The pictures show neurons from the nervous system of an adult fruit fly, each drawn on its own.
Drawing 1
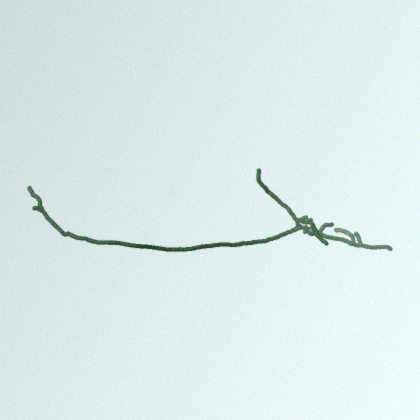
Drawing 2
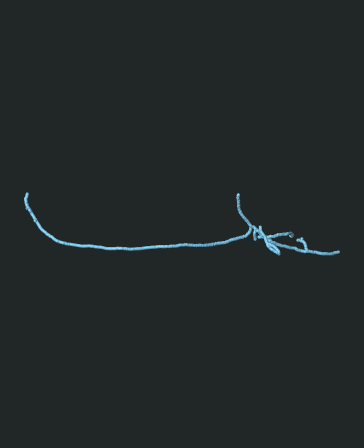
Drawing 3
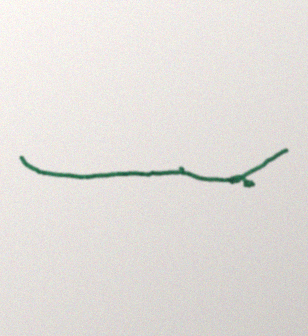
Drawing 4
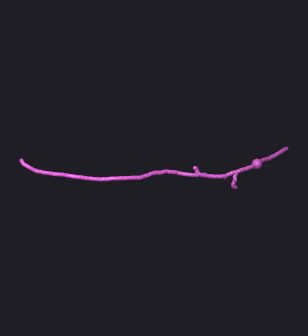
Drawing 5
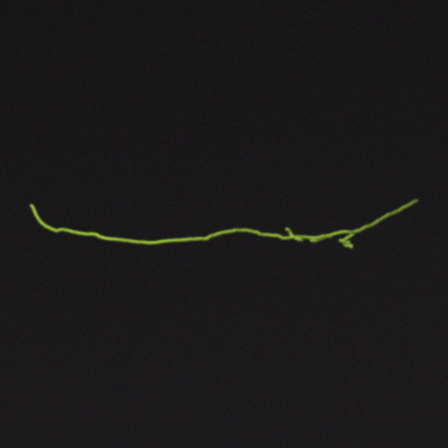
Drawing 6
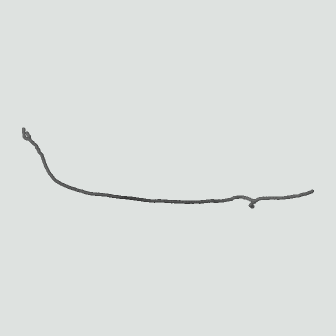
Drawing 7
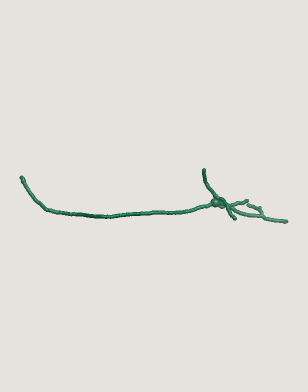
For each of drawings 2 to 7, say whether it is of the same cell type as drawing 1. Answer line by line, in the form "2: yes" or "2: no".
2: yes
3: no
4: no
5: no
6: no
7: yes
